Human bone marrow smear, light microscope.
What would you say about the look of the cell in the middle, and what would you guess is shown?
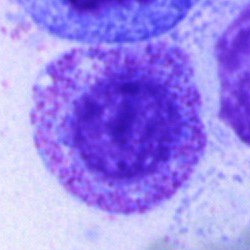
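Hmm, the nucleus lies near the centre of the cell. Many reddish-purple granules crowd the cytoplasm, lying mainly in the rim around the nucleus rather than over it. There is also a small clear vacuole in the cytoplasm at the upper left. It is a myelocyte.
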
